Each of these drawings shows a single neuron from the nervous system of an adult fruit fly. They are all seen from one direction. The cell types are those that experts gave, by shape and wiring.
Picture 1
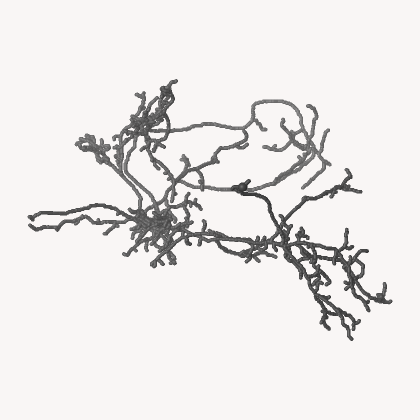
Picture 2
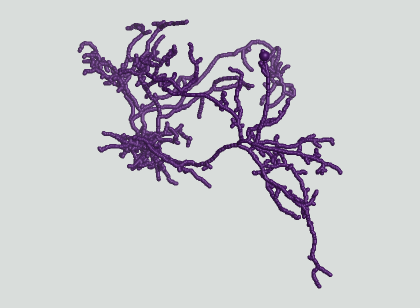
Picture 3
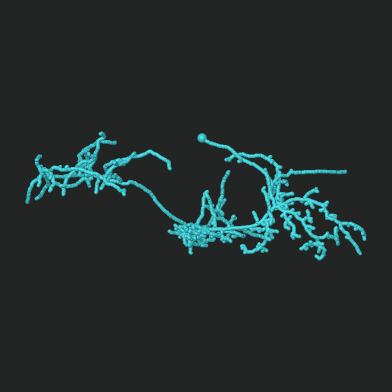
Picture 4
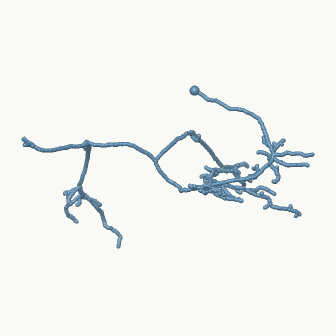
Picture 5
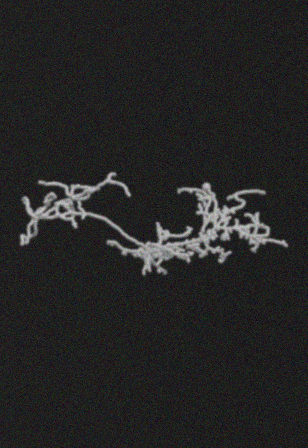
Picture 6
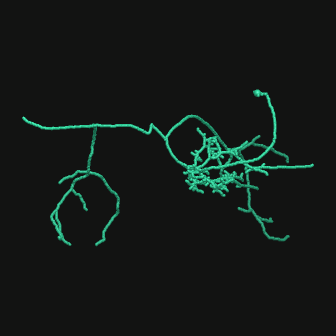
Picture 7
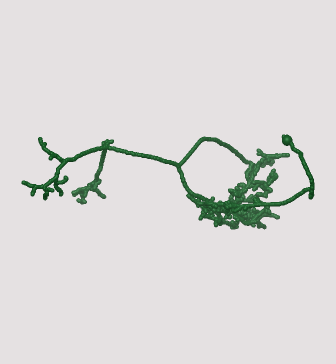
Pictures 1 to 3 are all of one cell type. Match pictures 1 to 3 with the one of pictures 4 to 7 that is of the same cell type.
Picture 5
